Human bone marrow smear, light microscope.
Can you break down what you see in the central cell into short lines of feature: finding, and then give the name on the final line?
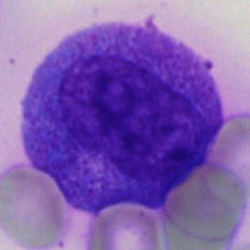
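Outline: broadly rounded, flattened along the lower edge
Cytoplasm colour: deep blue-purple
Cytoplasm texture: finely speckled, no large coarse granules
Top edge: a tiny projecting knob
Cell: promyelocyte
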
